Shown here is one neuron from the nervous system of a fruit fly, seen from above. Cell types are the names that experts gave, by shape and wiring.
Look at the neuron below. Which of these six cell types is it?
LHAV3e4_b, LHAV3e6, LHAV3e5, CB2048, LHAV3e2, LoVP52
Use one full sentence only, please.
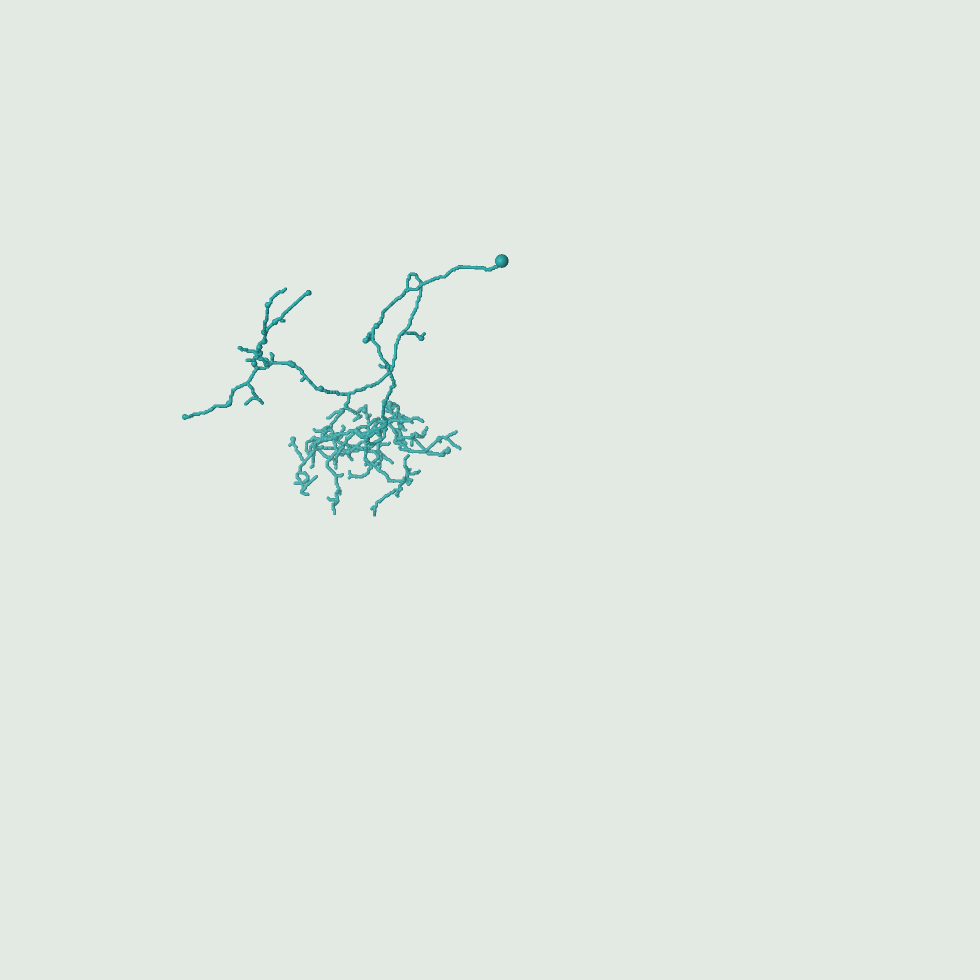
As for cell type, this neuron is LoVP52.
